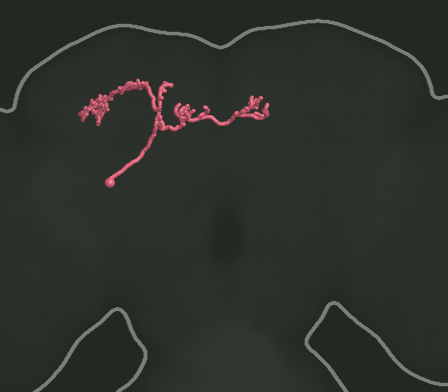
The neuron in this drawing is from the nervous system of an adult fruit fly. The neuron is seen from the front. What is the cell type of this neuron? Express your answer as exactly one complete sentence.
The cell type LHAV9a1_c includes this neuron.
